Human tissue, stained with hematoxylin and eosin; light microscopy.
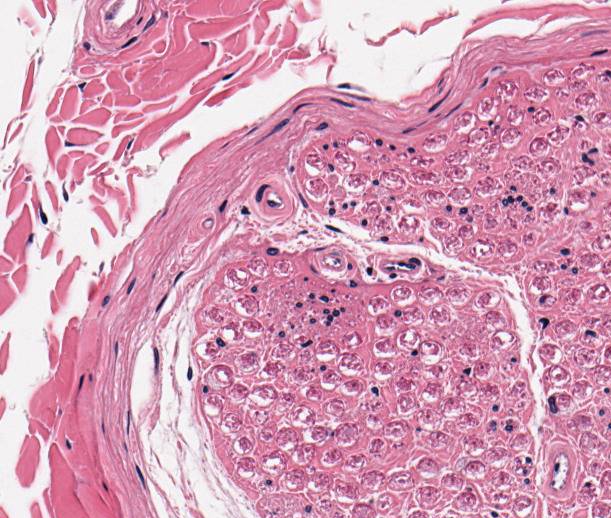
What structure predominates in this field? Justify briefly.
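That's nerve fascicle: two bundles, the larger at lower left and centre, the other upper right. They're packed with cross-cut rings, clear or pale pink around a small central pink dot.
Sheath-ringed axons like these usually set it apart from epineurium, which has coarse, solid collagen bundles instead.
A layered pink sheath with flattened, elongated nuclei wraps them.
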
